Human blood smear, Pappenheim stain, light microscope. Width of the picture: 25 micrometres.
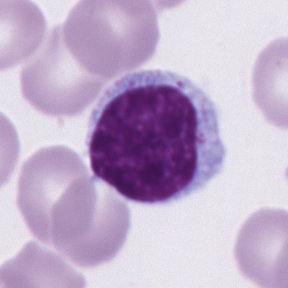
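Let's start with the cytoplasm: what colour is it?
It is pale blue, and its rim is widest on the right side of the cell. A few scattered fine reddish granules lie within it.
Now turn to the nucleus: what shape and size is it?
It is round in outline and about 10 micrometres across, filling about 70% of the cell's area, while the whole cell is about 12 micrometres across. Its chromatin is dark purple, with a mottled, clumped texture.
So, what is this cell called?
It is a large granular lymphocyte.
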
